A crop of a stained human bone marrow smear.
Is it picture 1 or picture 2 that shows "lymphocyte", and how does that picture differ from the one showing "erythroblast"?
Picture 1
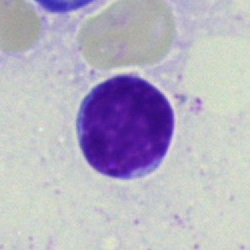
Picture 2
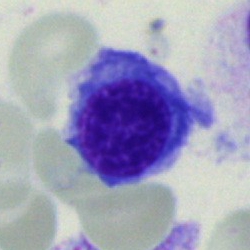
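Picture 1 shows a lymphocyte; picture 2 shows an erythroblast. The lymphocyte has a round, smooth outline, whereas the erythroblast outline is irregular, with a small bulge of cytoplasm on the right side. In the lymphocyte only a very thin, pale blue rim of cytoplasm is visible around the nucleus; in the erythroblast the cytoplasm is deep blue and its rim is wider at the top and right than at the lower left. Both have dark purple chromatin: condensed in the lymphocyte, clumped with paler streaks between the clumps in the erythroblast. No granules can be seen in the erythroblast cytoplasm.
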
